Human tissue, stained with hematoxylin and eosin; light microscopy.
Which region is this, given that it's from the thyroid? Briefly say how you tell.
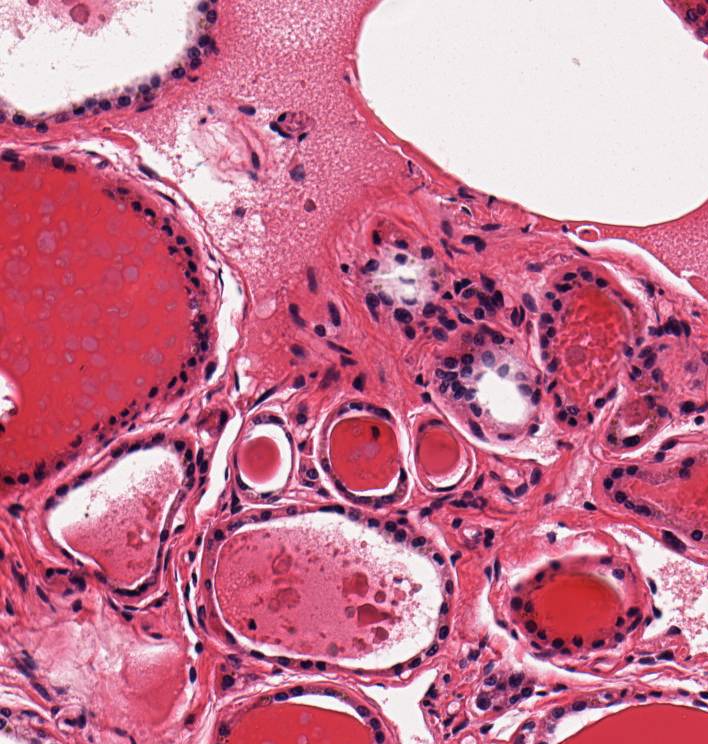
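The field shows the thyroid follicle. Point one: closed, rounded follicles of widely varying size sit in sparse stroma. Point two: a single layer of flattened to low cuboidal cells with small, dark, round nuclei lines each one.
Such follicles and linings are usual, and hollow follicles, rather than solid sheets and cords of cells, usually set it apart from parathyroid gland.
Last: in several follicles the pink contents have shrunk from the lining, leaving a clear crescent gap.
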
